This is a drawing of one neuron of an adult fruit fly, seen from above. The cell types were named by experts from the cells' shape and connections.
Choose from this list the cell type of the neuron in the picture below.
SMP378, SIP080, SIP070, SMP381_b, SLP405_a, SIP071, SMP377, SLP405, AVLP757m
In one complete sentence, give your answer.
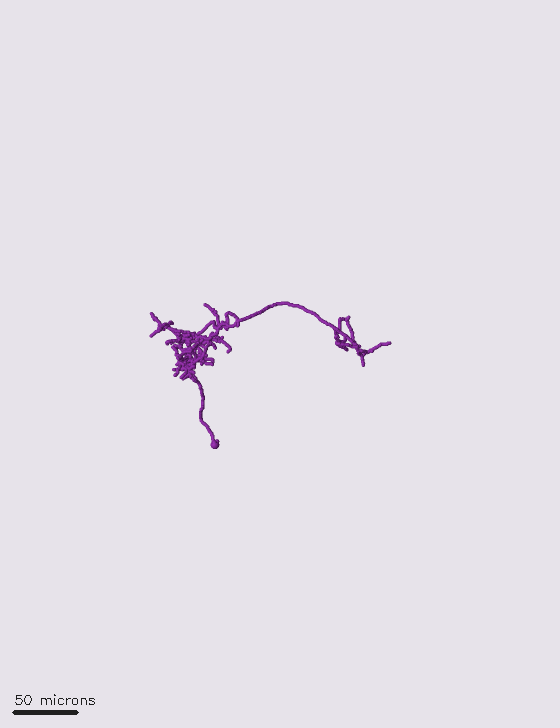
It is the cell type SLP405 to which this neuron belongs.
